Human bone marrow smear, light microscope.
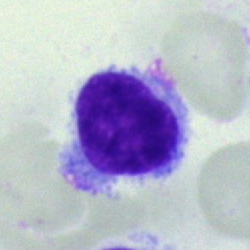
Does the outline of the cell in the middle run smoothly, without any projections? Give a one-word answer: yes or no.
No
